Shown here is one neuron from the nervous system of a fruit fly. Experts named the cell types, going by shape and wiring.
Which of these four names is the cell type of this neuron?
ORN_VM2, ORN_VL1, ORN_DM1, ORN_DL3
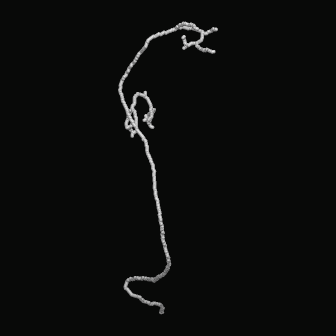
ORN_DM1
